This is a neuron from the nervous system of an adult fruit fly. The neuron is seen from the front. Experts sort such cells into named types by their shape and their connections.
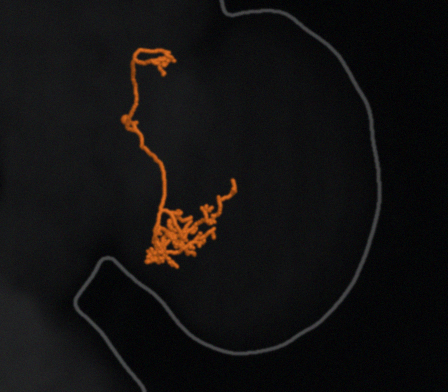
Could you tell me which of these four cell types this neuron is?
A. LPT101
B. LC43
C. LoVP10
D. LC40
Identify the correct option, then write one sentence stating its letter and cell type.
The cell type assigned to the neuron is LC43, under option B.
